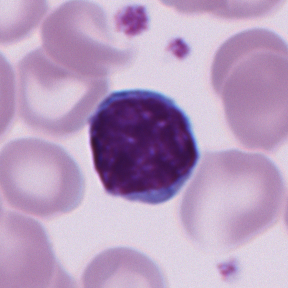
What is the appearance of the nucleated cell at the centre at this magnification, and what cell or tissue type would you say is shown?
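Dense, dark purple chromatin is coarsely clumped in the nucleus. The rim of cytoplasm is widest along the lower edge of the cell and holds no vacuoles. No hair-like projections arise from the cell surface. This is a typical lymphocyte.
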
